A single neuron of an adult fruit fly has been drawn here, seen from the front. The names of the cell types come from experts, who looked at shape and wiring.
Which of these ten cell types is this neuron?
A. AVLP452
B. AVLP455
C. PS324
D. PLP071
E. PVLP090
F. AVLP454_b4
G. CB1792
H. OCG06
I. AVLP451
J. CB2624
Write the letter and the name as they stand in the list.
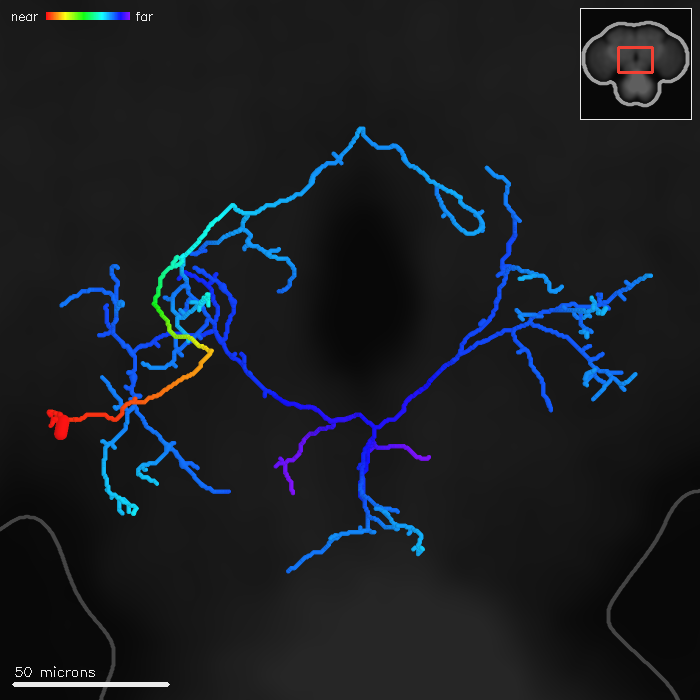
C. PS324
